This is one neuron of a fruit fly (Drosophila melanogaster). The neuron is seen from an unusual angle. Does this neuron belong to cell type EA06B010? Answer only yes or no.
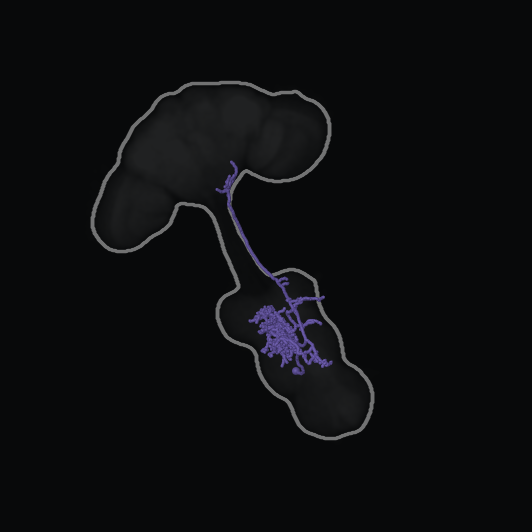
yes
